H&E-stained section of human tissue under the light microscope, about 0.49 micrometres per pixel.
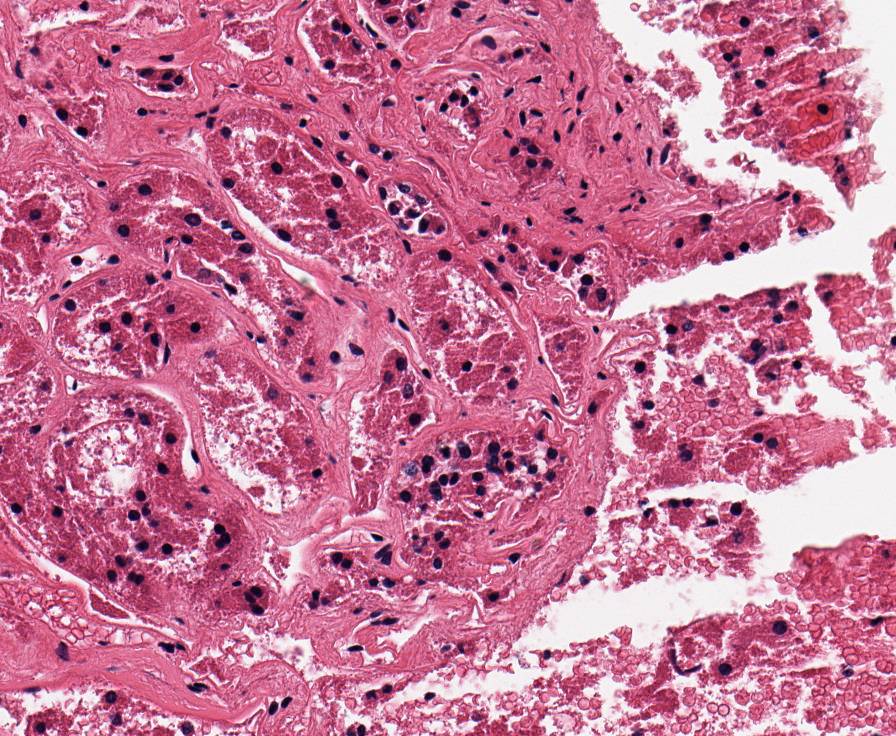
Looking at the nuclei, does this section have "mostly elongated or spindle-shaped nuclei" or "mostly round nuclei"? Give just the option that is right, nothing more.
Mostly round nuclei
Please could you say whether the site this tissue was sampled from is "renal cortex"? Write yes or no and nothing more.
yes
